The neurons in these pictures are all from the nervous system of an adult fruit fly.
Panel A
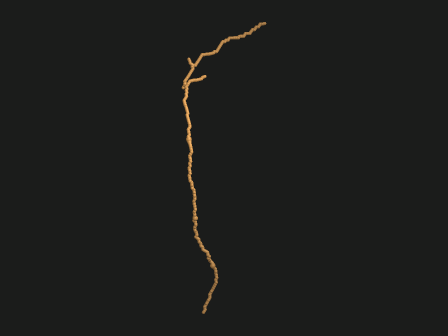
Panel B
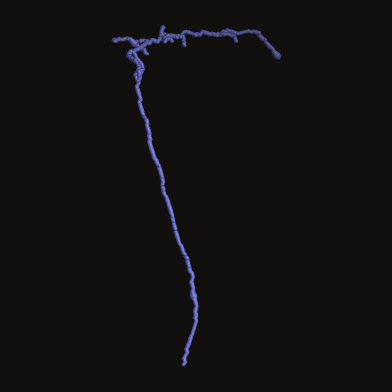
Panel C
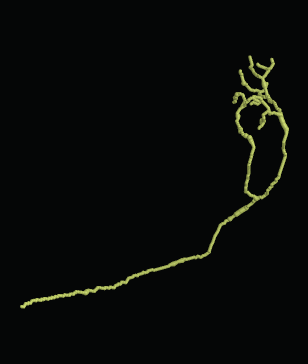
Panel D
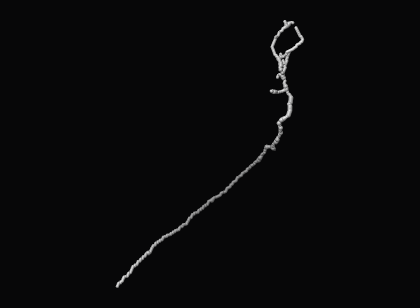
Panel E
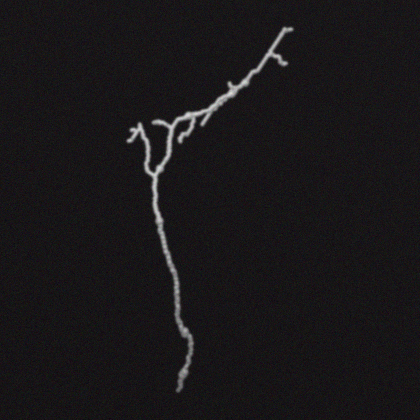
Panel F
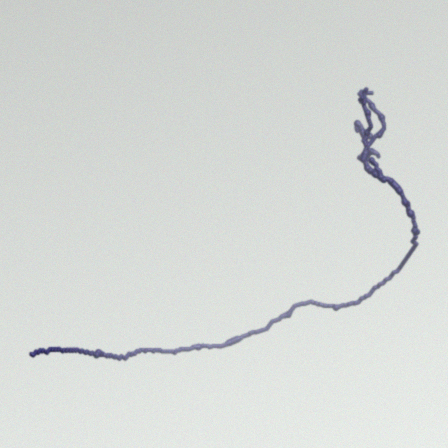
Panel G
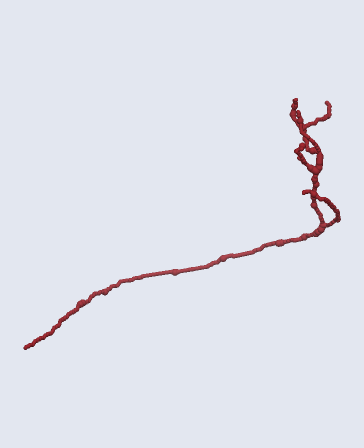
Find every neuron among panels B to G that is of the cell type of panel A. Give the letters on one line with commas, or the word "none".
B, E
